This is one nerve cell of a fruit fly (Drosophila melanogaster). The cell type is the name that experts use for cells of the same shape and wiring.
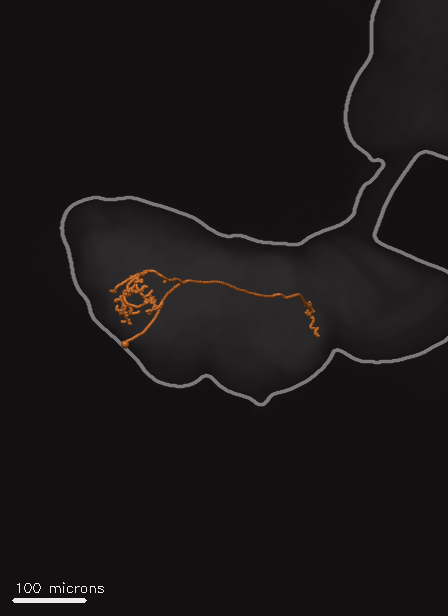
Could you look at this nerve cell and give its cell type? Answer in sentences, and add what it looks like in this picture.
Its cell type is CB1502. It is a central-brain intrinsic neuron. The cell body can be seen on the left of the picture. From left to right in the picture it spans about 300 microns.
